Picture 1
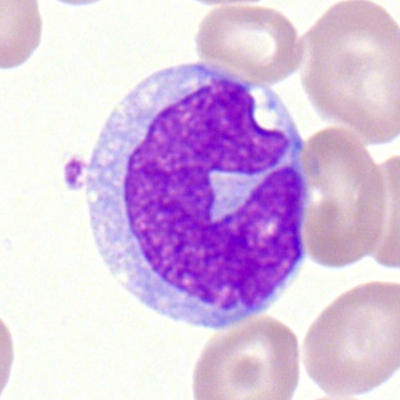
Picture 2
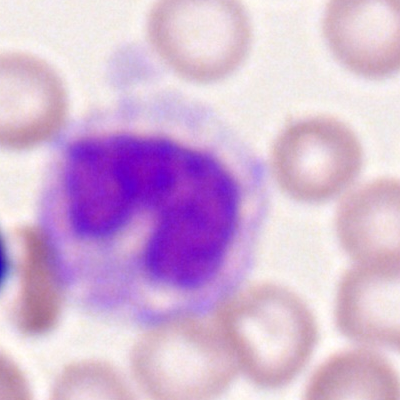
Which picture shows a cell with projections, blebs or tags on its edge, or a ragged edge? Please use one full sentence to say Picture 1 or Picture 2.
The cell of Picture 2 has a border that is ragged or frayed, or bears projections, blebs or tags.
